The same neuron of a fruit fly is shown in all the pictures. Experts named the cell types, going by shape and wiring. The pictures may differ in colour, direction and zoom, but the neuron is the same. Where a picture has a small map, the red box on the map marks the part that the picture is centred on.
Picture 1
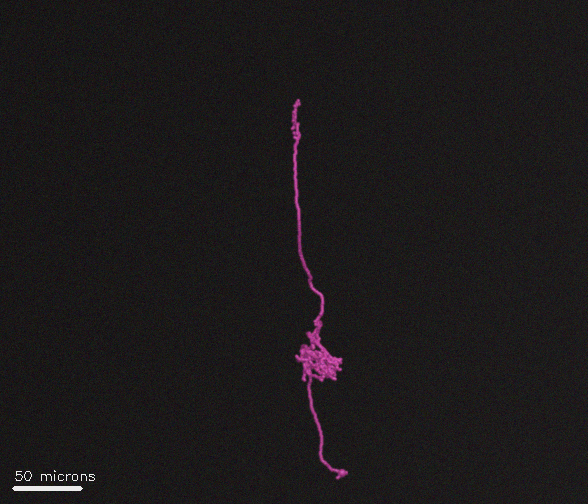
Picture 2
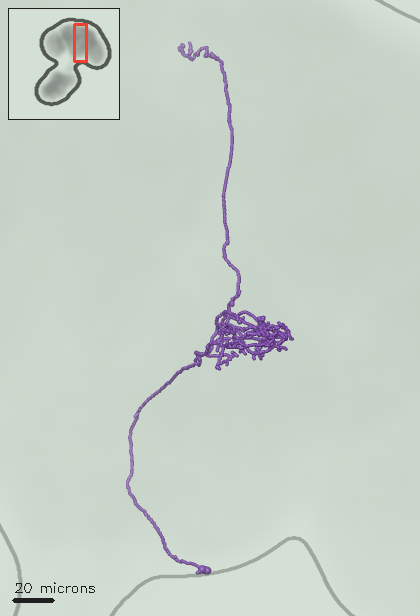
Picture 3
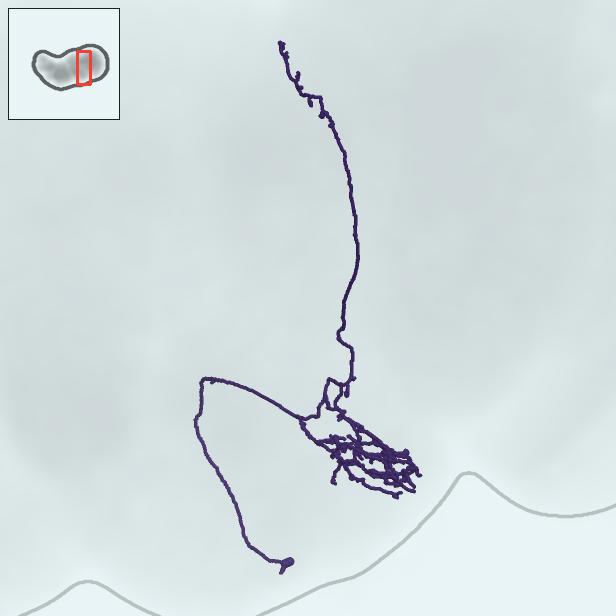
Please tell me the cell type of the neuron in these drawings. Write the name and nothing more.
PRW042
